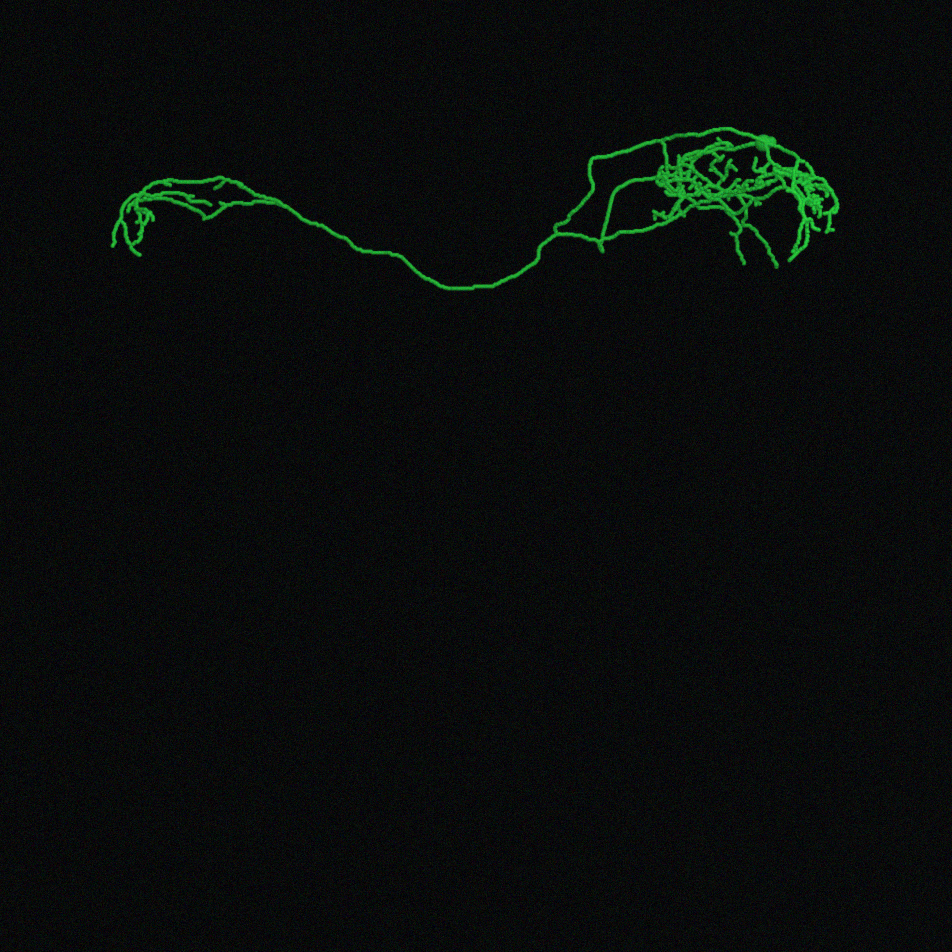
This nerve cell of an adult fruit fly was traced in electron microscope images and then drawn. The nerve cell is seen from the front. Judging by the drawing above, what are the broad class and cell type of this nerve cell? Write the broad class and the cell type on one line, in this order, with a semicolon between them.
central-brain intrinsic neuron; SLP444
